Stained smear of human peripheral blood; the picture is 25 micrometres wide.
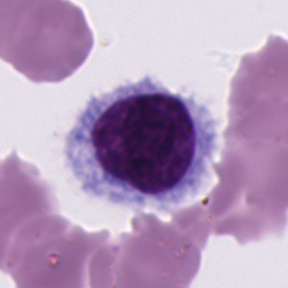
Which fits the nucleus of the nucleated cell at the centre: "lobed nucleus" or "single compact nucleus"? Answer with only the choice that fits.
Single compact nucleus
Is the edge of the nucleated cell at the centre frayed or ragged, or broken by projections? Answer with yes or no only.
Yes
